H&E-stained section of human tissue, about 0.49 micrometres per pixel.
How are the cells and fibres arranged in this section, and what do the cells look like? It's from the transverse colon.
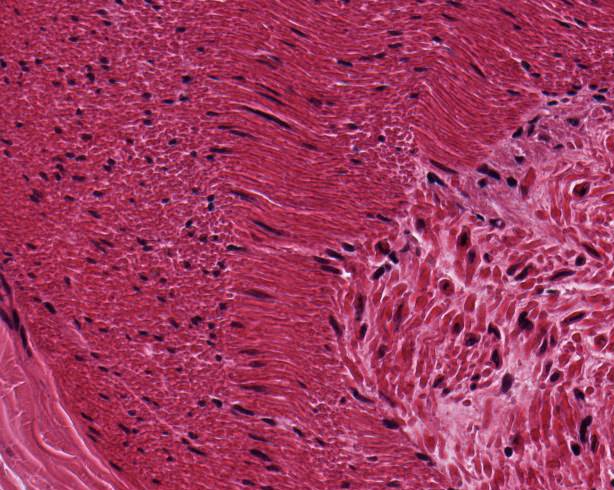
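Smooth muscle fibres cut in different planes form most of the field, their cytoplasm staining deep pink-red. In the lengthwise band, elongated nuclei lie parallel to the fibres. A strip of pale pink wavy collagen with few nuclei occupies the lower left corner.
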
